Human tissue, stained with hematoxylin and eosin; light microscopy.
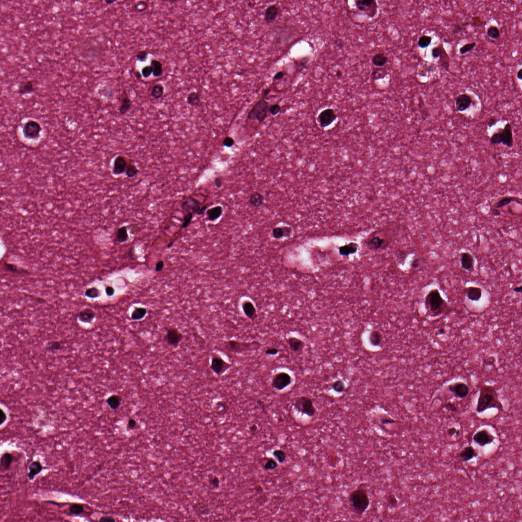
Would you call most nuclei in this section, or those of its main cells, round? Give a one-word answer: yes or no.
Yes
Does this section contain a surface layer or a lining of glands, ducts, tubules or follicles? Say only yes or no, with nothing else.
No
